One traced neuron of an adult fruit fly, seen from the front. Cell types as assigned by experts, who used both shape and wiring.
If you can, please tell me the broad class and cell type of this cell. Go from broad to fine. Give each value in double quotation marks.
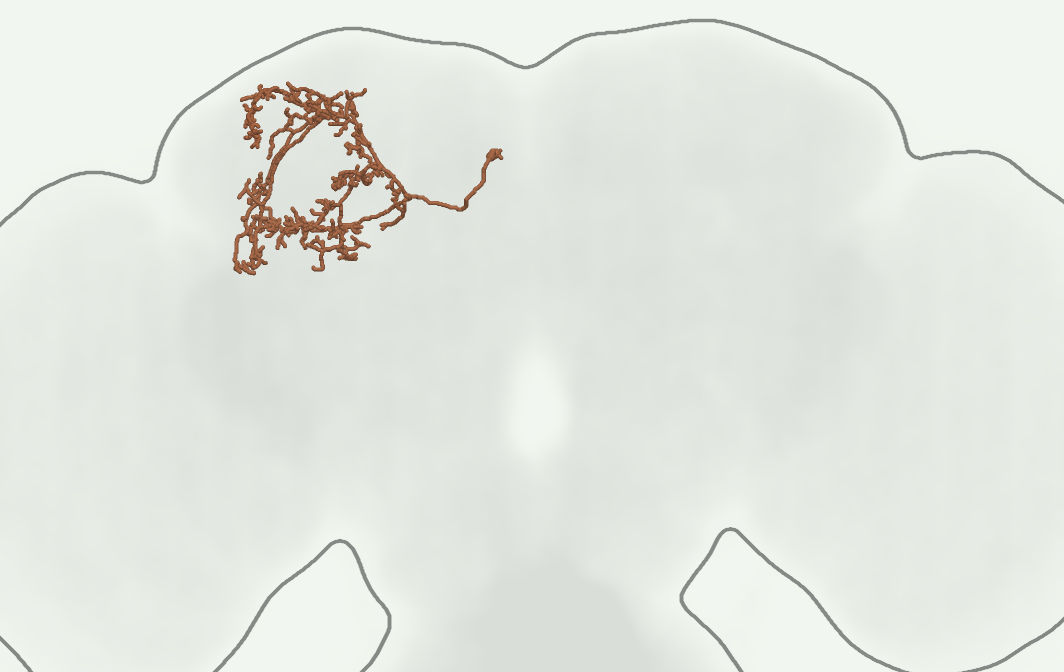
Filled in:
"central-brain intrinsic neuron", "SLP386"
